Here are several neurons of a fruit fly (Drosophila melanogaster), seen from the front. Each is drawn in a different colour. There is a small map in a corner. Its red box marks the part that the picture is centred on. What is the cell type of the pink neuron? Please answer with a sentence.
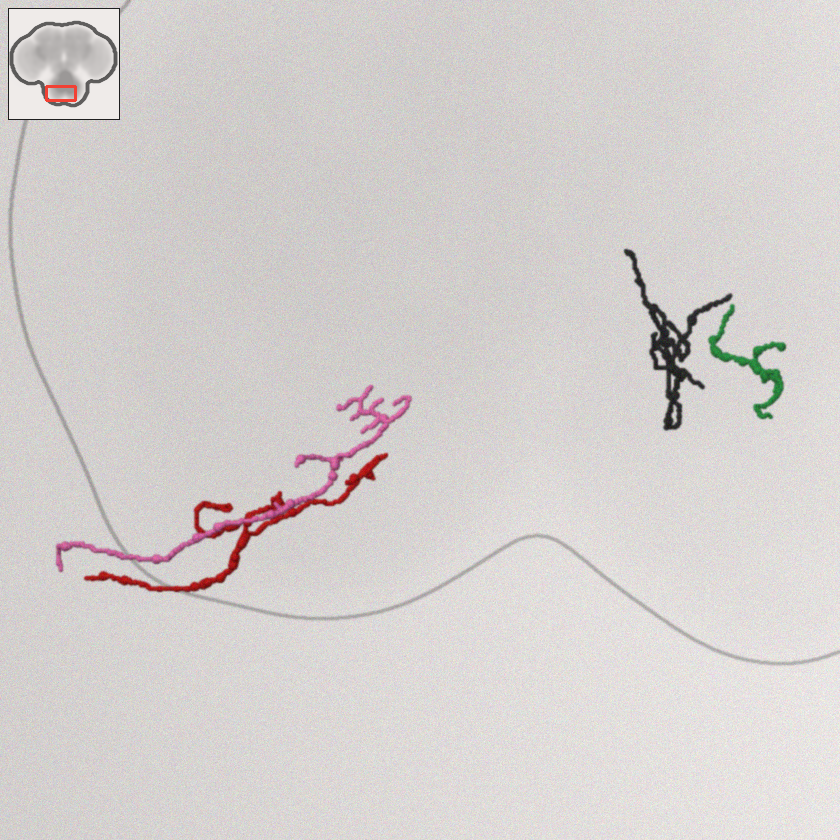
The cell type is SNta41.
